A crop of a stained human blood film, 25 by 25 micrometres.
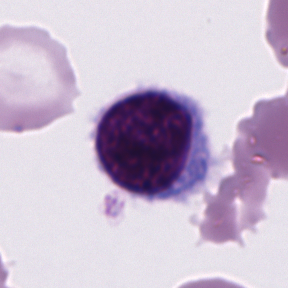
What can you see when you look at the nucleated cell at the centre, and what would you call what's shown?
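You'll see the nucleus sits off-centre, toward the left of the cell. No nucleoli show in it, and the cytoplasm has no distinct granules. The cell's edge is fuzzy, with fine short projections. It's a hairy cell.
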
